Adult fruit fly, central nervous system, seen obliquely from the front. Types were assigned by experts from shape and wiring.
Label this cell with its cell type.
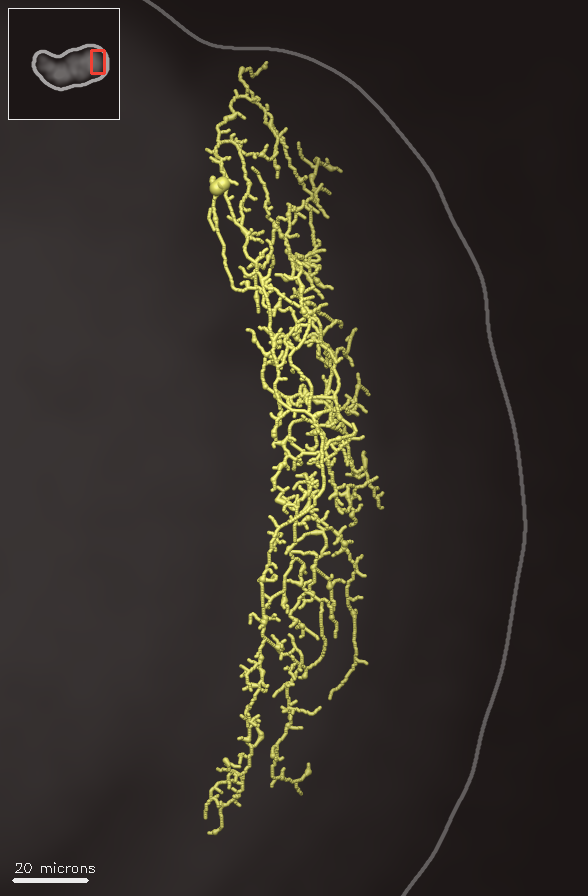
Dm20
